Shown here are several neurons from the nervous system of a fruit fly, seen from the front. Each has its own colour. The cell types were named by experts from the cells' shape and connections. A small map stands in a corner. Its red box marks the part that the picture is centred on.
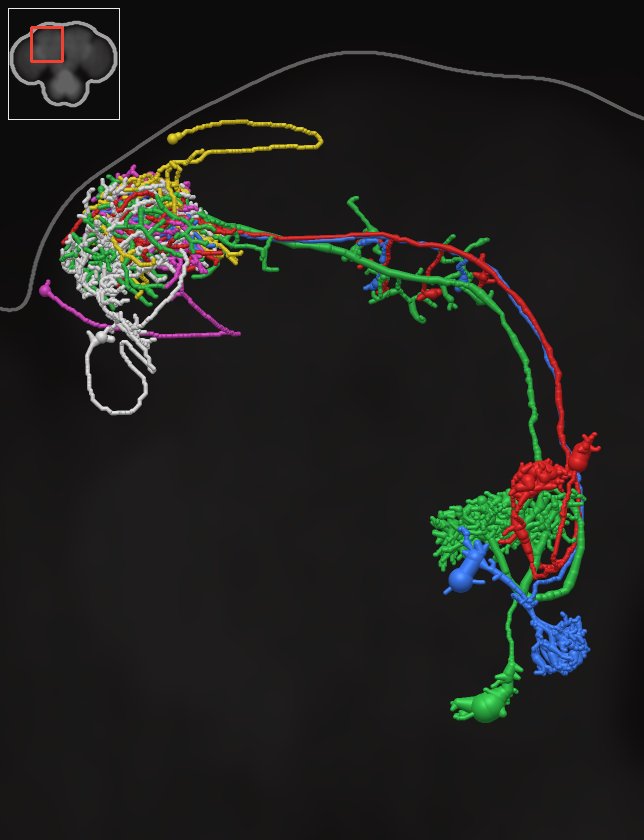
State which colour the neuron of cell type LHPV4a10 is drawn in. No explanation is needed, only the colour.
magenta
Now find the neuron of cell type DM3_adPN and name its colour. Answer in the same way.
red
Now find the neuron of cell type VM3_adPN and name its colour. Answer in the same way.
blue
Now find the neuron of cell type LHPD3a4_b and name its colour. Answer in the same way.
yellow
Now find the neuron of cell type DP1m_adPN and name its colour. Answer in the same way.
green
